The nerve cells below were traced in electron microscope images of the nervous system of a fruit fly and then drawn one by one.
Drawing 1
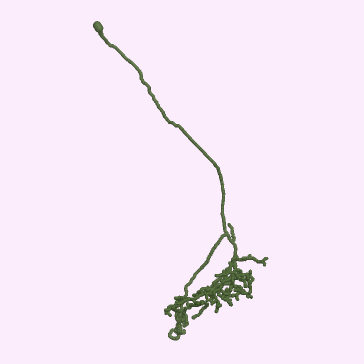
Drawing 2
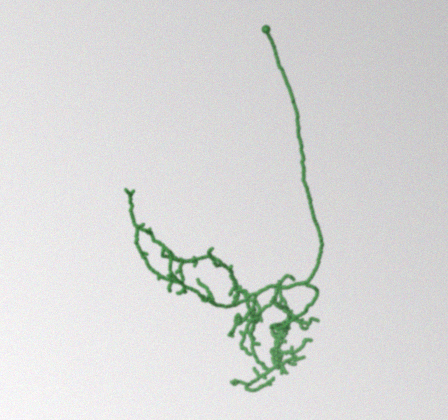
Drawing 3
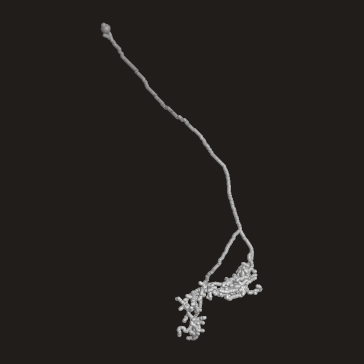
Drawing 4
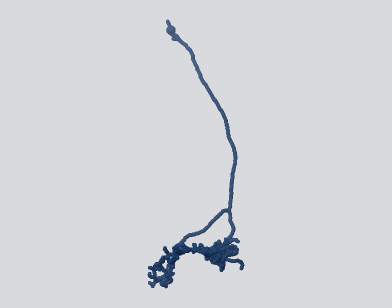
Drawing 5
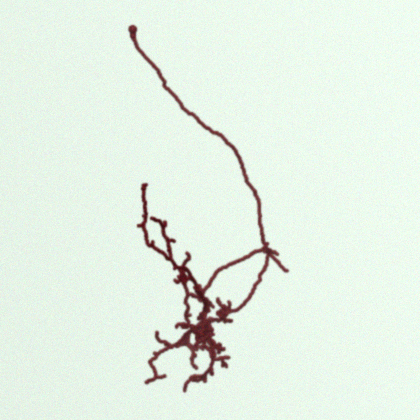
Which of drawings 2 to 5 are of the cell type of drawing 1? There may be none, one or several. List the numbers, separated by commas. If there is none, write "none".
3, 4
